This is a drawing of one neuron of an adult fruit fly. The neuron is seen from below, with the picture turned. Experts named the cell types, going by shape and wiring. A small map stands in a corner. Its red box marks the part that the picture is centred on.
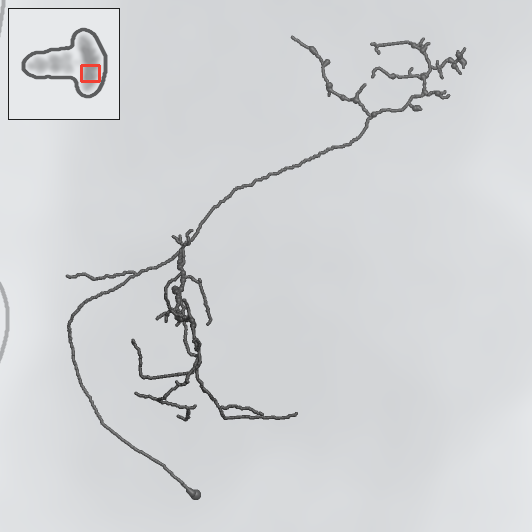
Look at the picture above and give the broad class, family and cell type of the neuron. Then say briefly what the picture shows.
It is a central-brain intrinsic neuron. The family is hemilineage SLPad1_posterior. It is of cell type CB1699. The picture shows dozens of branch ends. As drawn here it is about as wide as it is tall.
